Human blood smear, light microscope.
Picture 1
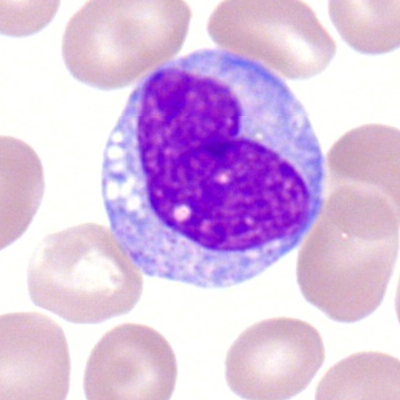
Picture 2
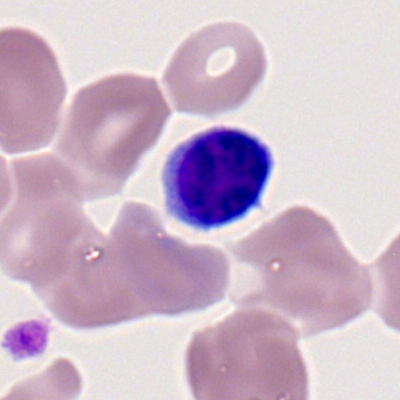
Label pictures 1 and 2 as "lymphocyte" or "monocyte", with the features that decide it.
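You've got the monocyte in picture 1 and the lymphocyte in picture 2. Both are roughly round, so go by what's inside. The monocyte has plenty of pale grey-blue cytoplasm, while in the lymphocyte the nucleus fills most of the cell and leaves just a thin rim.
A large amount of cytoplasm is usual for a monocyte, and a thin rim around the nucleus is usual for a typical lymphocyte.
The monocyte's nucleus is folded, with a notch cutting in from its upper right side.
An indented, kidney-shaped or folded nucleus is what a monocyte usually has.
The lymphocyte's chromatin is dense and dark purple with coarse clumps, and no nucleoli show.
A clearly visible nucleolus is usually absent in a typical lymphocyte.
Fine pinkish-purple granules are scattered through the monocyte's cytoplasm, but none are visible in the lymphocyte. The monocyte also has several small clear vacuoles along the left edge of its cytoplasm, plus two small pale spots over the nucleus. Red cells sit close to the lymphocyte on the left and below.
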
